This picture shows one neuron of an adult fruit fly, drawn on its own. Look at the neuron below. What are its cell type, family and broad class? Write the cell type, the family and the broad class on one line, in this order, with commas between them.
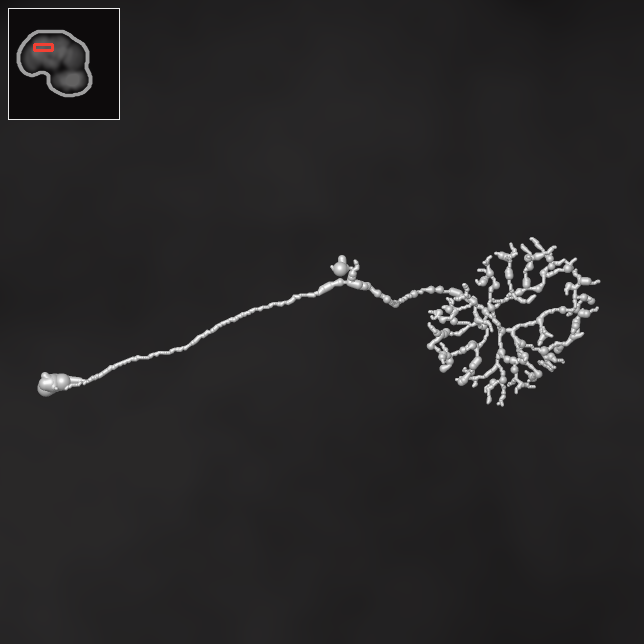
ER3w_a, hemilineage EBa1, central-brain intrinsic neuron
